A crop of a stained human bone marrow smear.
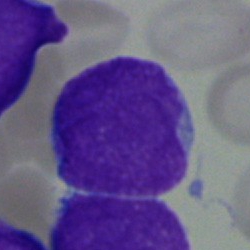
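Blast from a stained bone marrow smear, the cell at the centre of the picture. The outline is roughly round with a smooth edge, and the nucleus of the blast fills almost the entire cell. Its chromatin is fine and evenly distributed, with no coarse dark clumps. The cytoplasm shows no visible granules.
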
